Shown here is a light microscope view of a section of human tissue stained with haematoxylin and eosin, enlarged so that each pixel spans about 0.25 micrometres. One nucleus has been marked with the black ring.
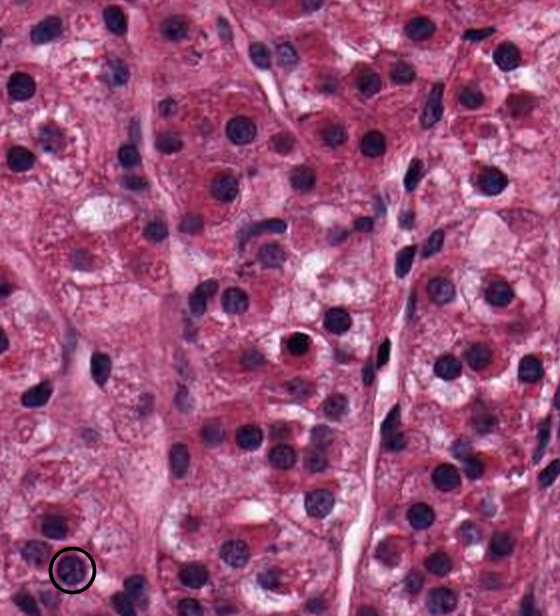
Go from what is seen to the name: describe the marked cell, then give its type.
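The nucleus is round with a smooth outline and is about the same size as the neighbouring round nuclei. The nucleus stains dark purple but is not solid; coarse darker chromatin strands can be seen inside it. The surrounding cytoplasm is pink with a pale, finely bubbly texture, and the cell's outer border is hard to make out. The cell sits in a crowded cluster of cells, with oval, more darkly stained nuclei close by to its lower left and right. It is an adrenal cortical cell.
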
